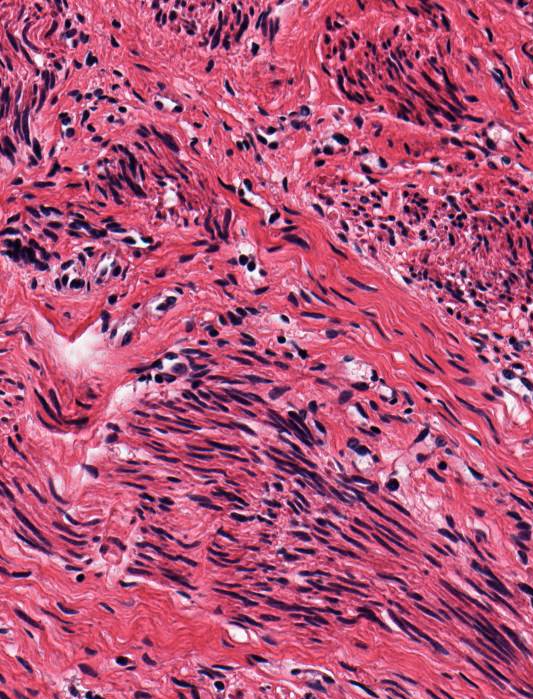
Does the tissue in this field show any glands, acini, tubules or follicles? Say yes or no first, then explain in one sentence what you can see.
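No. No epithelium or glands are present in the field.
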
